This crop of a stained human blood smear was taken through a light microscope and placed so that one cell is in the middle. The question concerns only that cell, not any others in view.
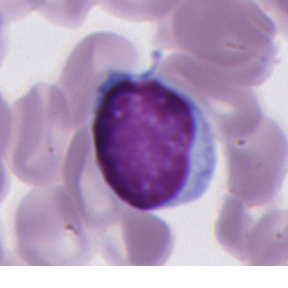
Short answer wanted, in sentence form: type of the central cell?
Present in the middle of the crop is a typical lymphocyte.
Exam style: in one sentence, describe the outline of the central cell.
Its outline is ragged or drawn out into projections, not smooth.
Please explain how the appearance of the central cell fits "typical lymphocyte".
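For your typical lymphocyte, here is what's there: the chromatin stains dark purple and looks dense. The cytoplasm is pale greyish blue and sits as a narrow crescent, mostly on the right of the nucleus. There's also a thin hair-like projection sticking out from the top edge of the cell.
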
